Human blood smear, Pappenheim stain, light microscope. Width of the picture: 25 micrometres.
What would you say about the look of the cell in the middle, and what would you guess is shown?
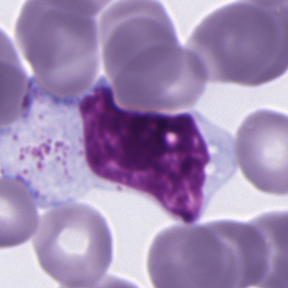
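Cell outline irregular, not round. Nucleus angular and irregular in outline; chromatin densely stained dark purple. Granules sparse, much of the cytoplasm left clear. Cell type: large granular lymphocyte.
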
